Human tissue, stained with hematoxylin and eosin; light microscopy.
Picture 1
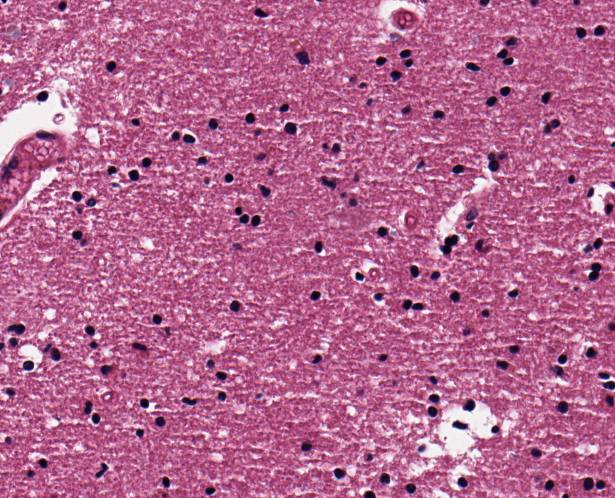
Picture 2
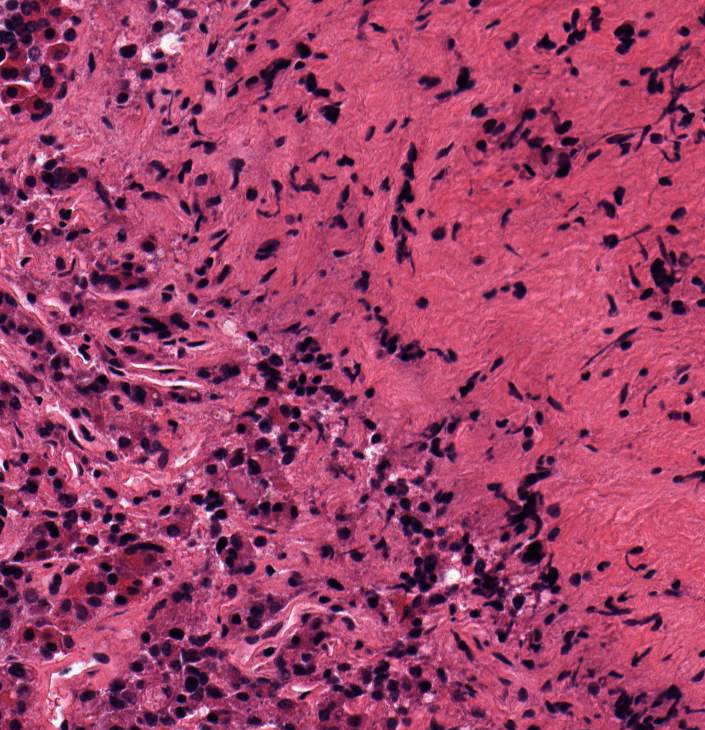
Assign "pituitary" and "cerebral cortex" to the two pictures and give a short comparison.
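Picture 1 is cerebral cortex and picture 2 is pituitary. In the cerebral cortex, small, round, dark nuclei are scattered fairly evenly through a finely fibrillary pink matrix filling the whole field. Many of these nuclei have little visible cytoplasm, and some sit in a narrow clear halo. A narrow vessel with nuclei along its wall runs obliquely just right of centre. The pituitary, by contrast, is unevenly cellular: dense at the lower left, with far fewer nuclei at the upper right. Its sparse upper right nuclei are mostly elongated and dark, and some are wavy. The crowded lower left cells have dark rounded nuclei and a rim of pink cytoplasm. A cluster of cells with bright red, granular-looking cytoplasm occupies the top left corner.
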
